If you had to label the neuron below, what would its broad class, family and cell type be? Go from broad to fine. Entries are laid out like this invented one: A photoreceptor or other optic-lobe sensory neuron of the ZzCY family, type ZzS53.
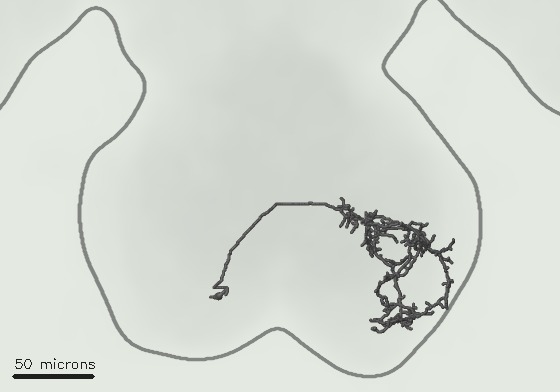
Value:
A nerve-cord intrinsic neuron of hemilineage 12B, type IN12B025.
